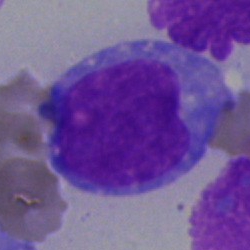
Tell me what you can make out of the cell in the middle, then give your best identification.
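The outline is smooth and oval. Most of the cell is filled by the nucleus. Its chromatin is deep purple and finely textured, not coarsely clumped. No granules are visible in the cytoplasm. It is a blast.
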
